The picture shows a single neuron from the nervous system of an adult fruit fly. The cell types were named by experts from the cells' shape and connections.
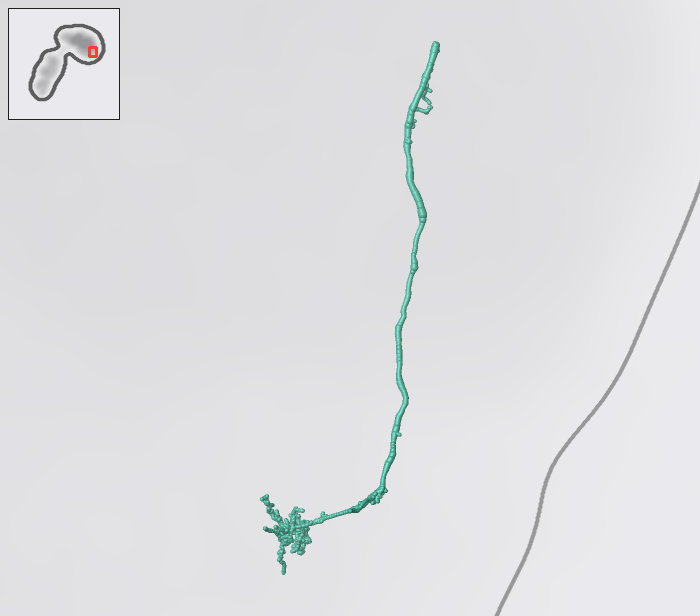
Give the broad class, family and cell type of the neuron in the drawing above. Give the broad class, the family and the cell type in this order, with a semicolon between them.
optic-lobe intrinsic neuron; L; L3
